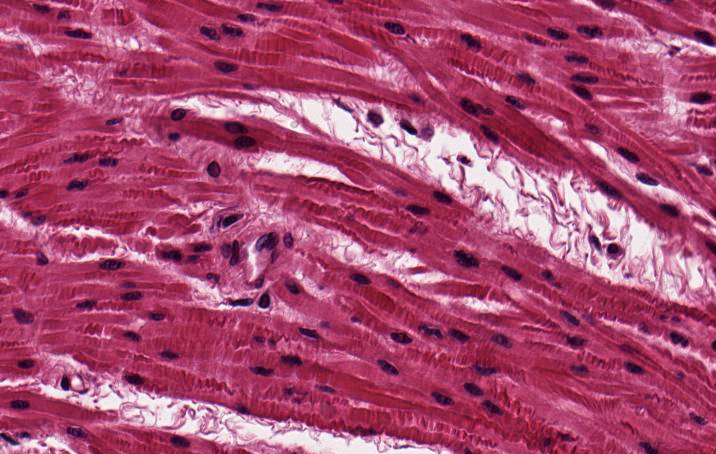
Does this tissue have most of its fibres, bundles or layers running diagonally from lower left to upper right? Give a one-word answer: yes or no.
No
